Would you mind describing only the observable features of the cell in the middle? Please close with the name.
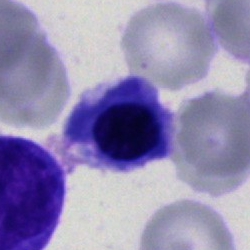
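Irregular rather than smoothly round, the cell outline holds a nucleus whose chromatin stains very dark and dense. No nucleoli are visible. Deep blue cytoplasm forms a wider band on the left side of the nucleus. The cell is an erythroblast.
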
